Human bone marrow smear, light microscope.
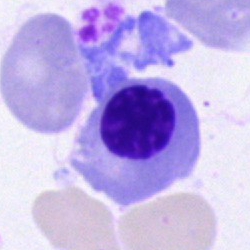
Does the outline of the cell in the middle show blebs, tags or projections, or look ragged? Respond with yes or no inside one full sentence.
Yes, the edge of this particular cell is rough.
